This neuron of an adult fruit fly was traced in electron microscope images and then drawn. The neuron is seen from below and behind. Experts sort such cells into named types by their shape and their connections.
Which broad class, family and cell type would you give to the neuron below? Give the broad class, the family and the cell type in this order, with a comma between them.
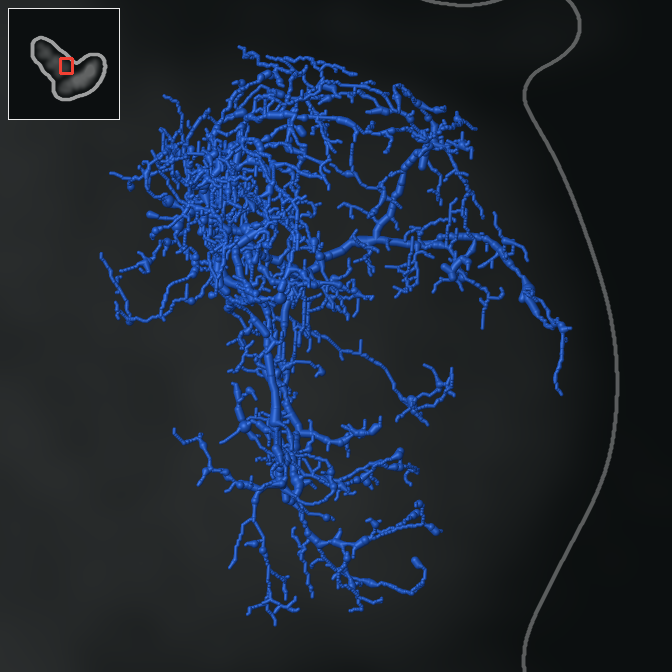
nerve-cord intrinsic neuron, hemilineage 21A, IN21A007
